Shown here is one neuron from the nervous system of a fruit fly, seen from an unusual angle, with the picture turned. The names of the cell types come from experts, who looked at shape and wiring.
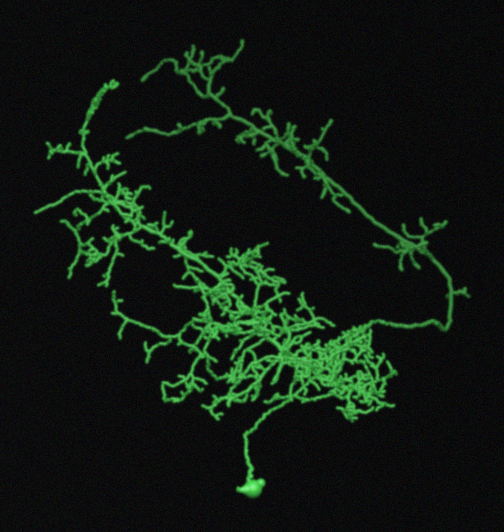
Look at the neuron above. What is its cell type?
LAL126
